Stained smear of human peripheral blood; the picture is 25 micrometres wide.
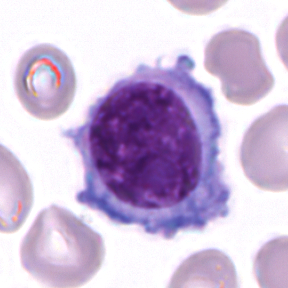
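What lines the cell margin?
Small knob-like projections stud it, most plainly along the lower edge.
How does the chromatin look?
Dark purple and coarsely clumped.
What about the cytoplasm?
It forms a moderate blue rim, wider on the right and lower sides than on the upper left, and deepest in colour toward the outer edge.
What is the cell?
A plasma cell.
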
